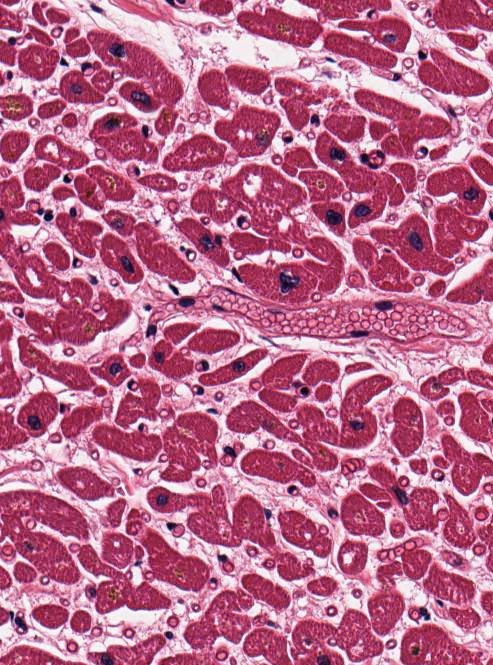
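Left ventricle of the heart. First, muscle fibres: cut mostly in cross or oblique section, forming irregular rounded and branching profiles across the field. Second, nuclei: single and central wherever a profile shows one. Third, fine yellow-brown granules beside that nucleus in many fibres. Last, some fibres: a pale clear central space around or beside the nucleus.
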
